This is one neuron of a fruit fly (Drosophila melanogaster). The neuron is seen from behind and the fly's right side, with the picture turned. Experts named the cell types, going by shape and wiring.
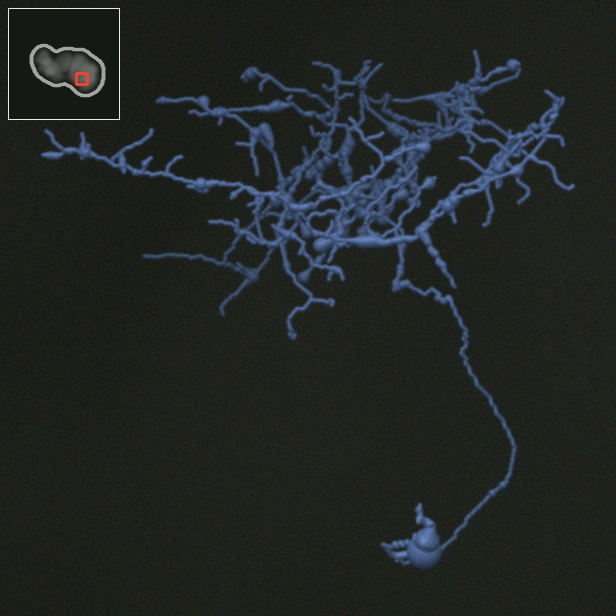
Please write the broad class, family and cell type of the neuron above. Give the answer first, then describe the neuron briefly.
It is a central-brain intrinsic neuron. The family is hemilineage WEDa1. It is of cell type SAD030. Dozens of branch ends can be seen. In this view it is about as wide as it is tall.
